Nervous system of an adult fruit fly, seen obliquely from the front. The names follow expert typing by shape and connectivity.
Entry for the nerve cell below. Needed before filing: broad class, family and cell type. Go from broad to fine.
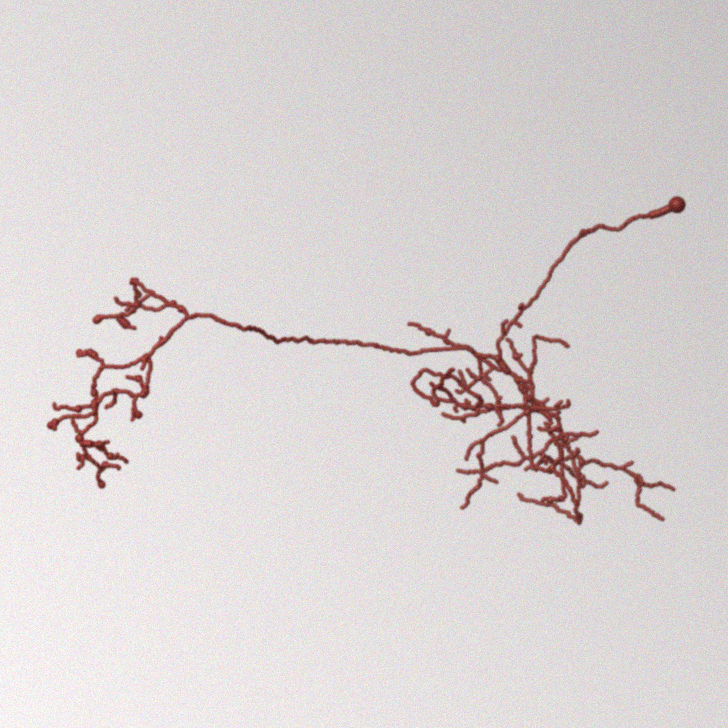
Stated: central-brain intrinsic neuron; hemilineage VLPd&p1_posterior; LHPD2c2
